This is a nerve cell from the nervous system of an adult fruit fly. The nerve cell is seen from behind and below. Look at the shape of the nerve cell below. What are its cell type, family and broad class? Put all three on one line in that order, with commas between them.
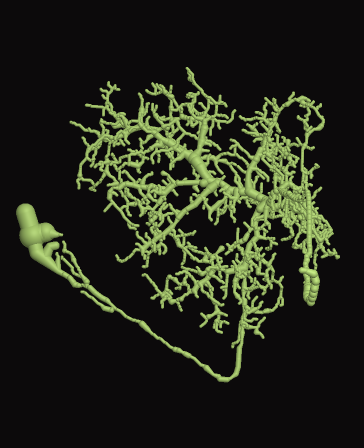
GNG653, hemilineage LB12, motor neuron of the brain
